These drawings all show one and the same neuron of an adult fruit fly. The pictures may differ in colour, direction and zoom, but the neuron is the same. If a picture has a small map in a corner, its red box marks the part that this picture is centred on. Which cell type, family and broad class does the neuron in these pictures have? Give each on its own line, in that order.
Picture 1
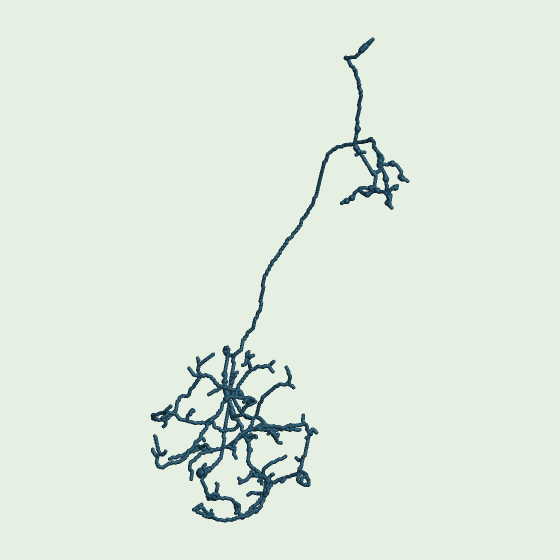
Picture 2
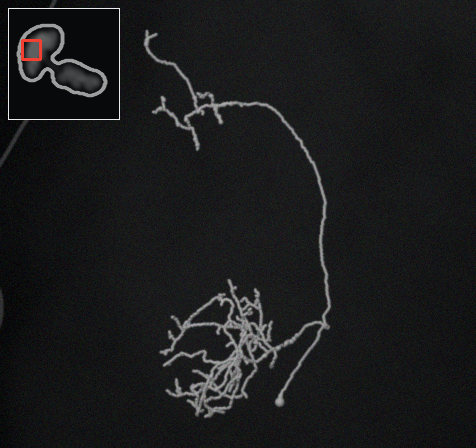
LHPV5a2
hemilineage DL2_dorsal
central-brain intrinsic neuron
